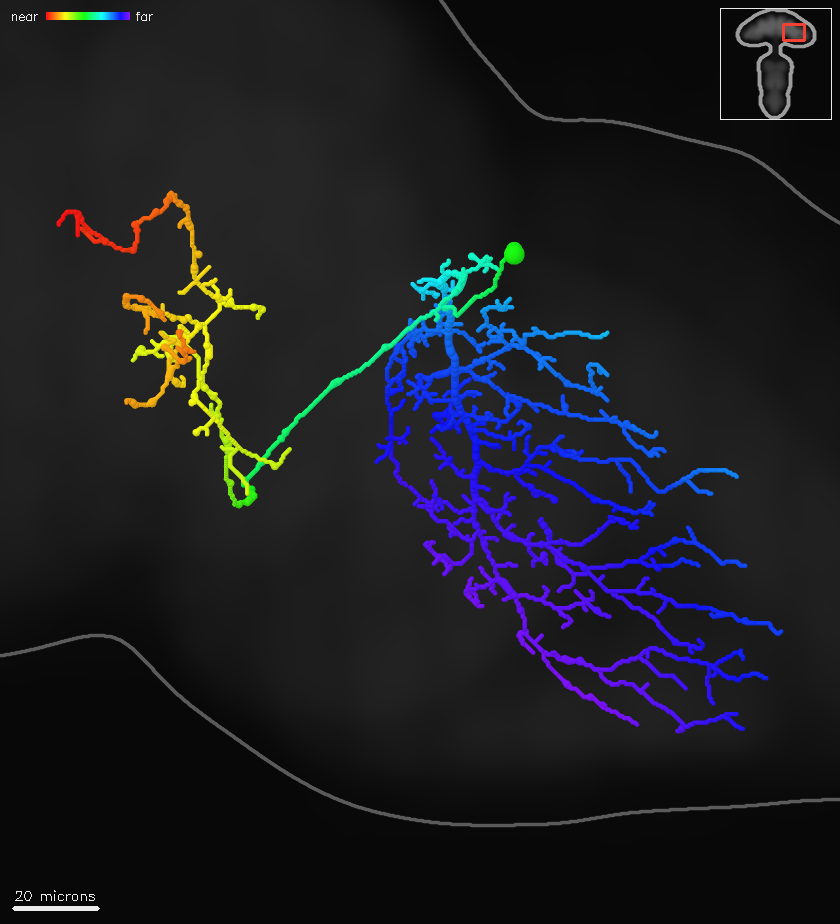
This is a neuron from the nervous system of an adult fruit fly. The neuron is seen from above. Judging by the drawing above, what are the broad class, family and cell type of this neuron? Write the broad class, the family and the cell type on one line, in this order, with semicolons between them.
visual projection neuron; MeVP; MeVP40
